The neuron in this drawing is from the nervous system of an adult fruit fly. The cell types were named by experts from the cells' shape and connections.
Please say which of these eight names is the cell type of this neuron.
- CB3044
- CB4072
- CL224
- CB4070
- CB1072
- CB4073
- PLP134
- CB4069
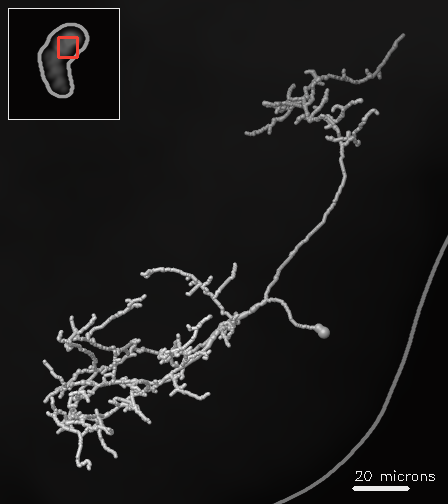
CB4072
